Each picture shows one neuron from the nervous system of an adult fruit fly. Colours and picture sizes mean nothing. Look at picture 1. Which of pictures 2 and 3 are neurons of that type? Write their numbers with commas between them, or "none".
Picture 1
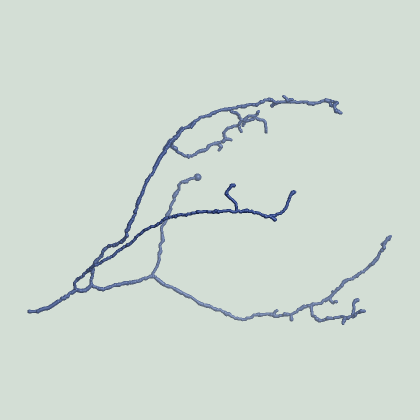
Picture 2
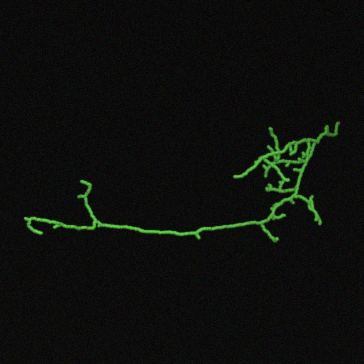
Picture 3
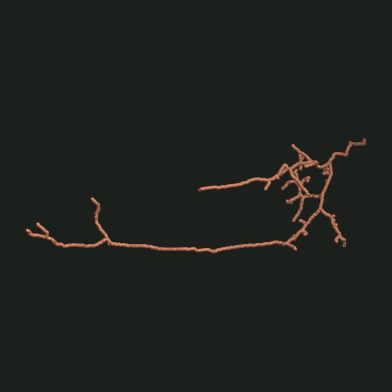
none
